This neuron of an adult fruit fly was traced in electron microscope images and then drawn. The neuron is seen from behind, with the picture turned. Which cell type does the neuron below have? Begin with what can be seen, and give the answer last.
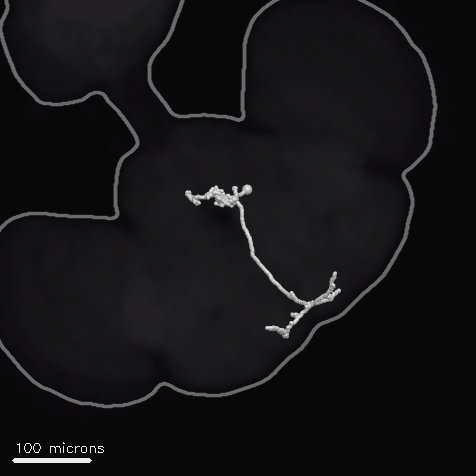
The cell body is in the middle of the picture. By the scale bar it is about 200 microns wide in this view. It is a central-brain intrinsic neuron. Its cell type is PRW028.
